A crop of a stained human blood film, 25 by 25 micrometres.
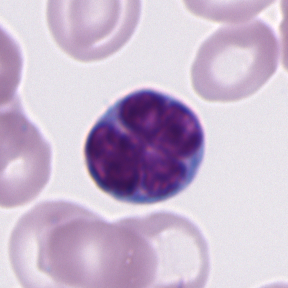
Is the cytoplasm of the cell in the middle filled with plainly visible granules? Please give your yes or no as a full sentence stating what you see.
No, no visible granules are present in the cytoplasm of the cell.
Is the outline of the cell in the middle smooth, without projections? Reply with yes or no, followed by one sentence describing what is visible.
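Yes. The cell outline is round and smooth.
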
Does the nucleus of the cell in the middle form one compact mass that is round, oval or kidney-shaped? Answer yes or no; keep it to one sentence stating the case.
No, the nucleus is not a single compact piece but two or more distinct lobes.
